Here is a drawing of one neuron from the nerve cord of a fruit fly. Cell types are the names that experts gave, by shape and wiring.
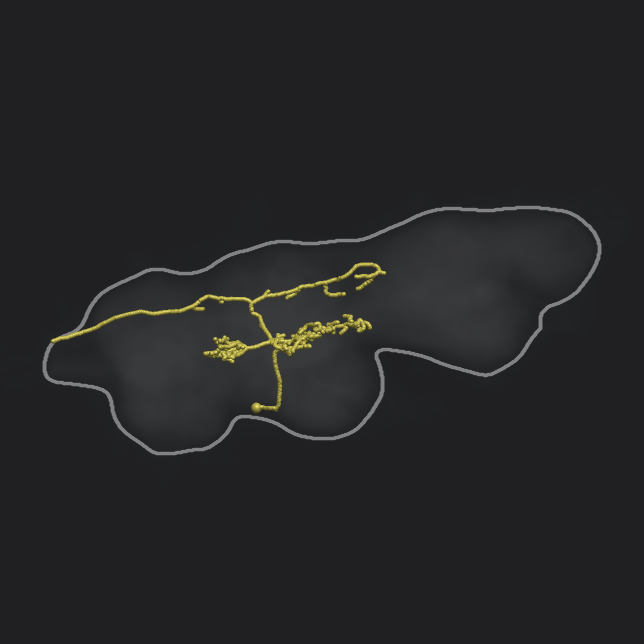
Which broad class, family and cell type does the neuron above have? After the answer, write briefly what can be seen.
Its broad class is ascending neuron. Its family is hemilineage 07B. The cell type is AN07B063. In this view it is wider than it is tall.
